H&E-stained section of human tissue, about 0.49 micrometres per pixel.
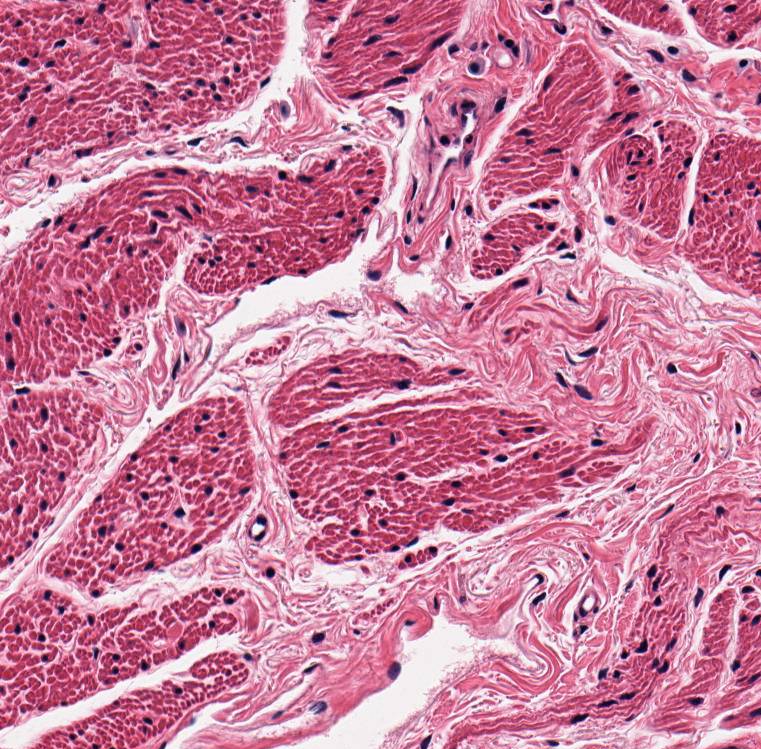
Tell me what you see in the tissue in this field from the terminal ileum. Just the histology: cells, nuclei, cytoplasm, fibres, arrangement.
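First, the arrangement: bundles of smooth muscle, with bands of connective tissue between them. Second, orientation: the bundles are cut in differing planes, so neighbouring bundles run in different directions. Third, nuclei: small, dark and lying centrally within the cells. Fourth, cytoplasm: deep red-pink, without cross-striations.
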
